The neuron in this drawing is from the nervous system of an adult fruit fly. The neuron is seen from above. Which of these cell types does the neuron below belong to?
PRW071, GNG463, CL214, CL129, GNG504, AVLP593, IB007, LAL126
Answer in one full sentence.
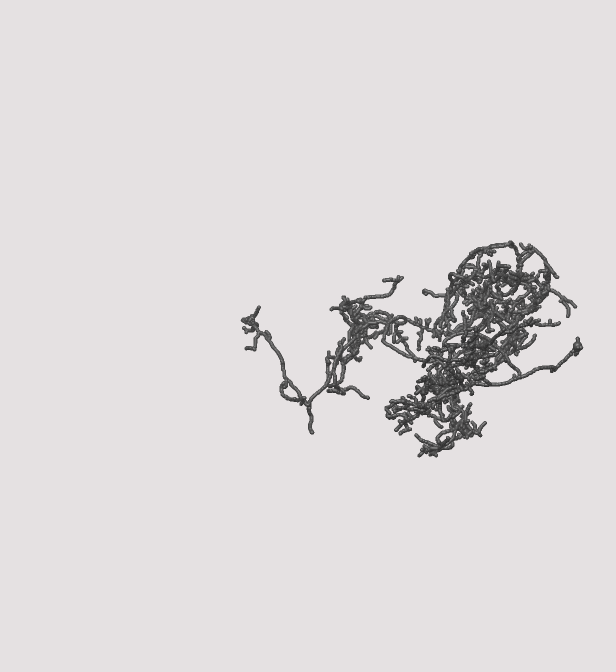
With respect to cell type, this neuron is AVLP593.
